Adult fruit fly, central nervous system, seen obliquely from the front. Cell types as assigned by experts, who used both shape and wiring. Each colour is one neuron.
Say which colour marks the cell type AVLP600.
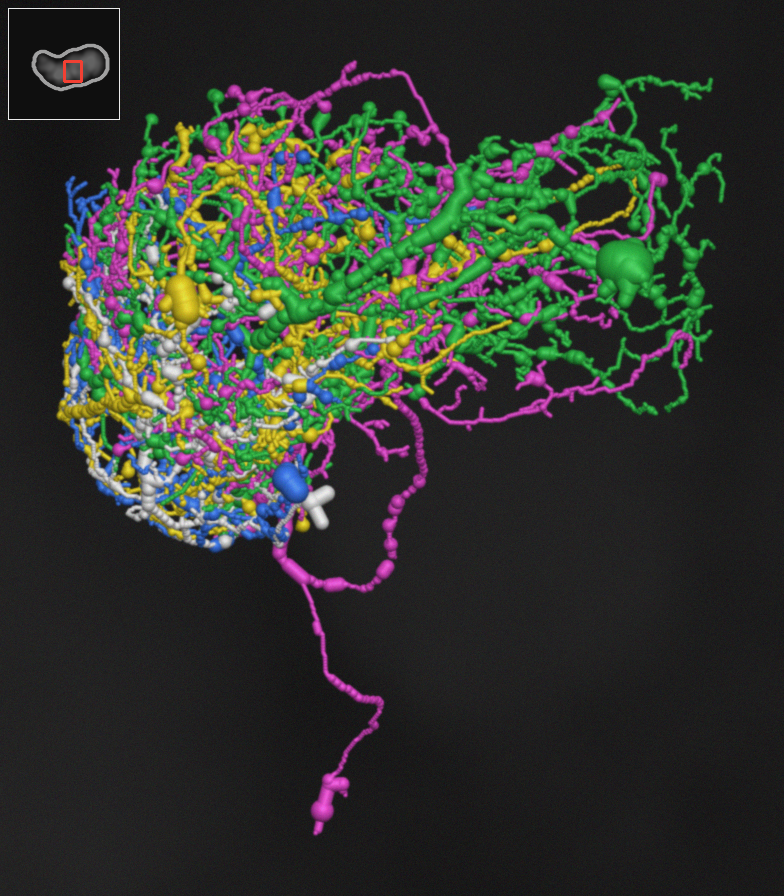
magenta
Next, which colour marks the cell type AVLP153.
yellow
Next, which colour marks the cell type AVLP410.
white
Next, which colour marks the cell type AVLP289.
green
